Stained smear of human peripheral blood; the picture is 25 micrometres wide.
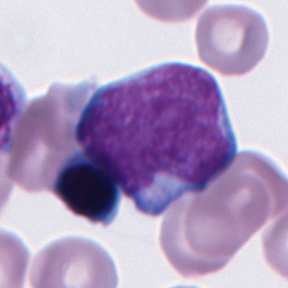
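Myeloblast at the centre of a stained blood smear, its outline angular, with several fairly straight sides rather than a smooth curve. Most of the cell is taken up by the nucleus. Scant cytoplasm shows mainly as a patch at the lower edge of the cell, and no coarse granules are seen in it.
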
